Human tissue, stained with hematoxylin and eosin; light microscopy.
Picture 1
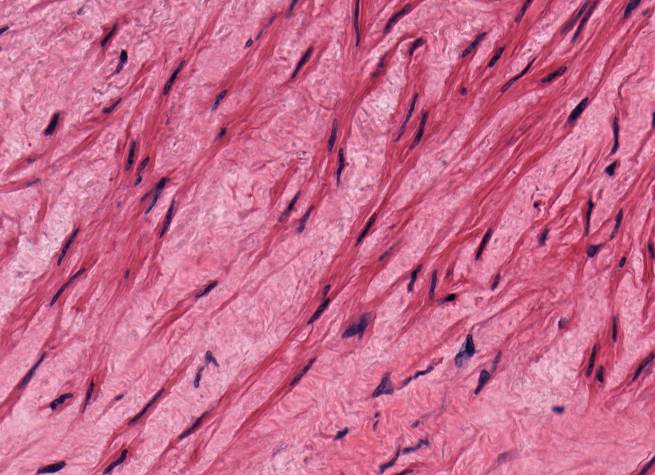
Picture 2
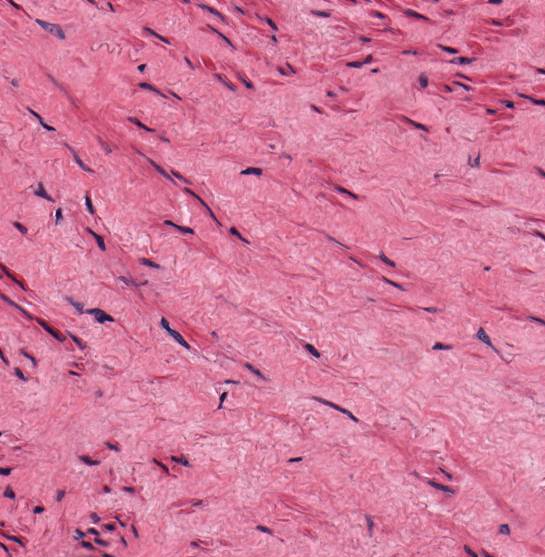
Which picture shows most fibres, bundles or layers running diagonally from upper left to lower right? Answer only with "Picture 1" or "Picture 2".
Picture 2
